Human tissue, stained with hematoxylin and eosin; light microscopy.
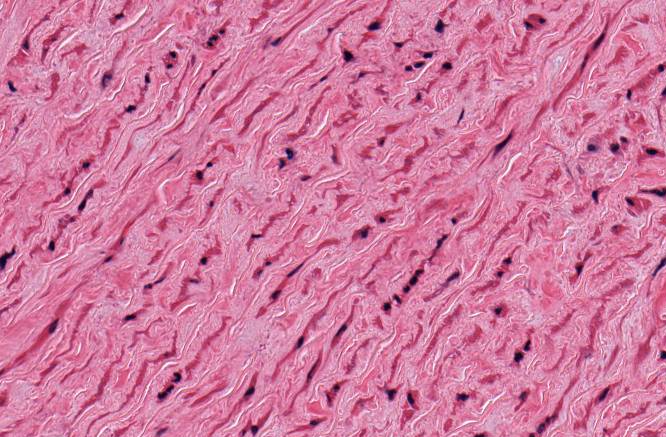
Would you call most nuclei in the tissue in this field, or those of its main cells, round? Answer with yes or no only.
No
